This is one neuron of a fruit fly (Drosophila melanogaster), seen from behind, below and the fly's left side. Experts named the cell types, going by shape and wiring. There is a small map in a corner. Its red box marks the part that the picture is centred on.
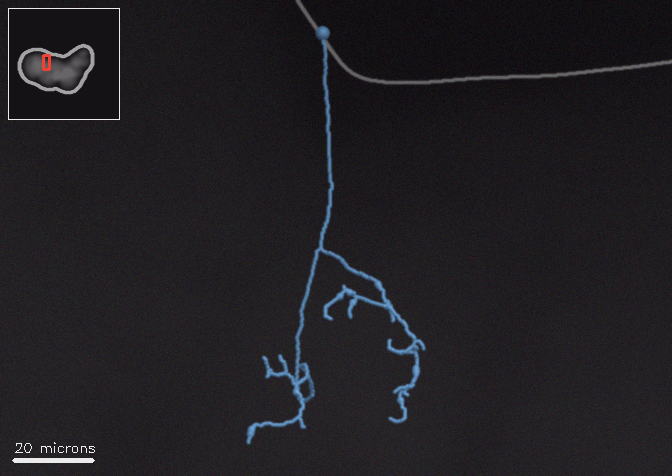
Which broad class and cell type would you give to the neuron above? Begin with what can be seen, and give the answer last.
The cell body can be seen at the top of the picture. From top to bottom in the picture it spans about 100 microns. This is a central-brain intrinsic neuron. Its cell type is PS153.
